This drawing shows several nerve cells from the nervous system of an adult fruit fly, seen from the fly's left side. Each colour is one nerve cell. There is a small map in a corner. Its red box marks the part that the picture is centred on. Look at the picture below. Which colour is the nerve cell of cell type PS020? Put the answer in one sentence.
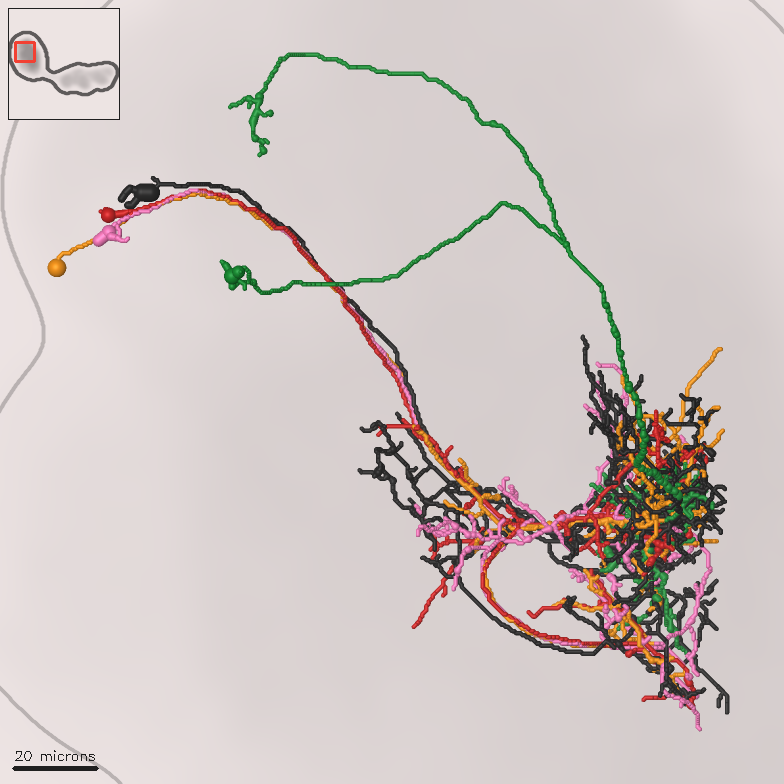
The colour is black.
